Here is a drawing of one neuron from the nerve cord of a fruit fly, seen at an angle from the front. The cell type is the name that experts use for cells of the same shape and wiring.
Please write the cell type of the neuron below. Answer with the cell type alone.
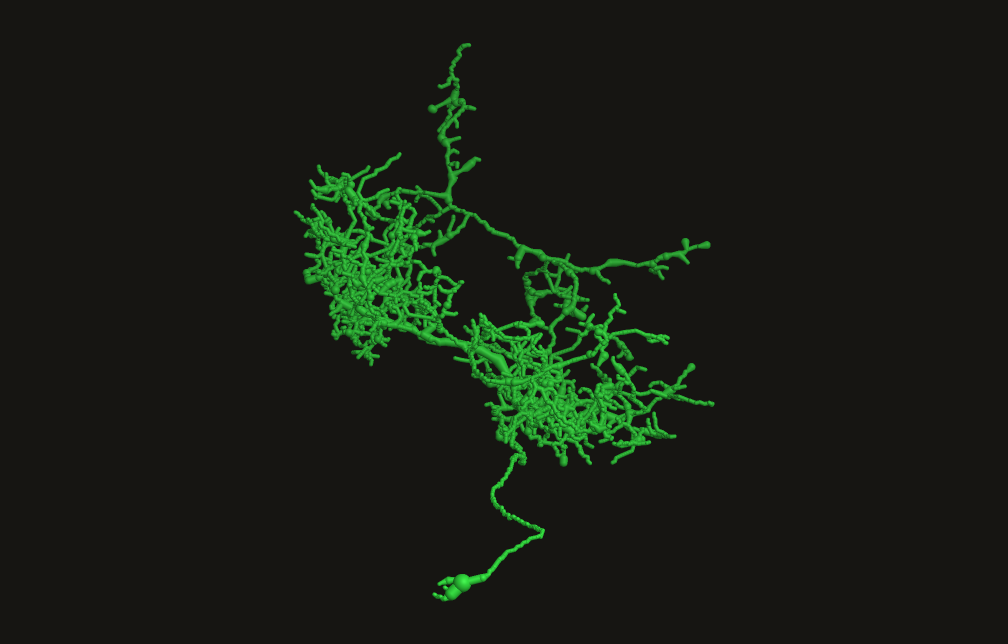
IN13B026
